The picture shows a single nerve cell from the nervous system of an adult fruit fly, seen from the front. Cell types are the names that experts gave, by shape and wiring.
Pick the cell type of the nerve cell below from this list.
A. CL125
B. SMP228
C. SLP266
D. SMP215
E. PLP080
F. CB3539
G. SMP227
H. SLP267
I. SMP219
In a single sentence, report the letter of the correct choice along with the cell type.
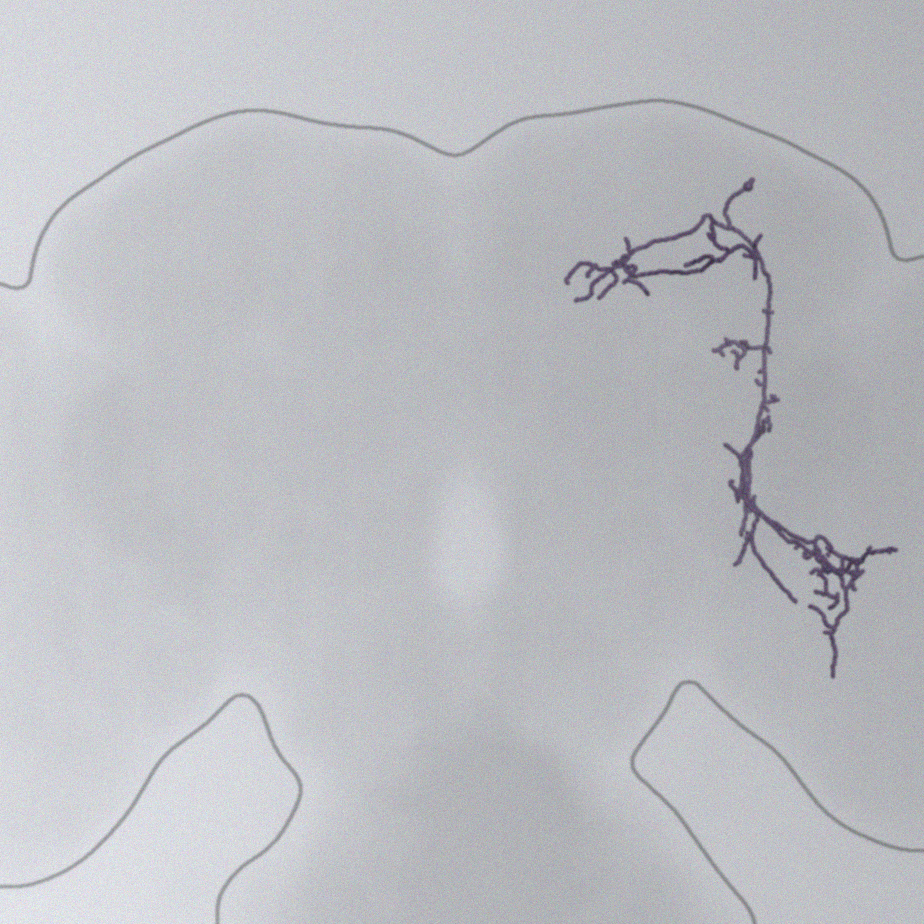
It is CL125, given as option A, that the nerve cell is by cell type.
